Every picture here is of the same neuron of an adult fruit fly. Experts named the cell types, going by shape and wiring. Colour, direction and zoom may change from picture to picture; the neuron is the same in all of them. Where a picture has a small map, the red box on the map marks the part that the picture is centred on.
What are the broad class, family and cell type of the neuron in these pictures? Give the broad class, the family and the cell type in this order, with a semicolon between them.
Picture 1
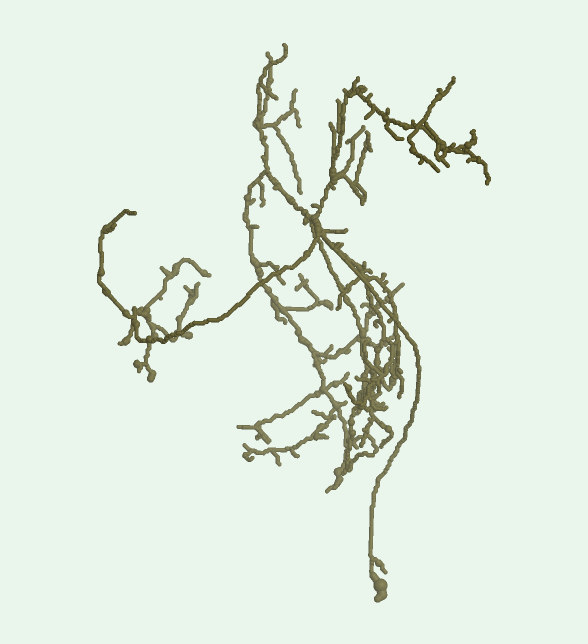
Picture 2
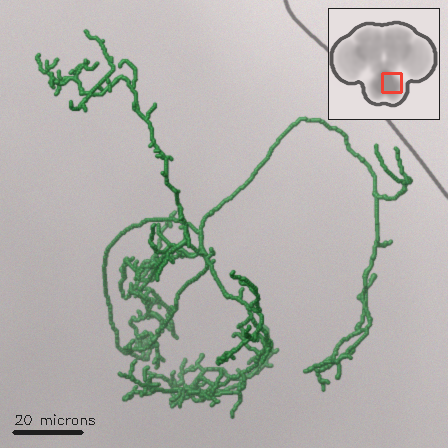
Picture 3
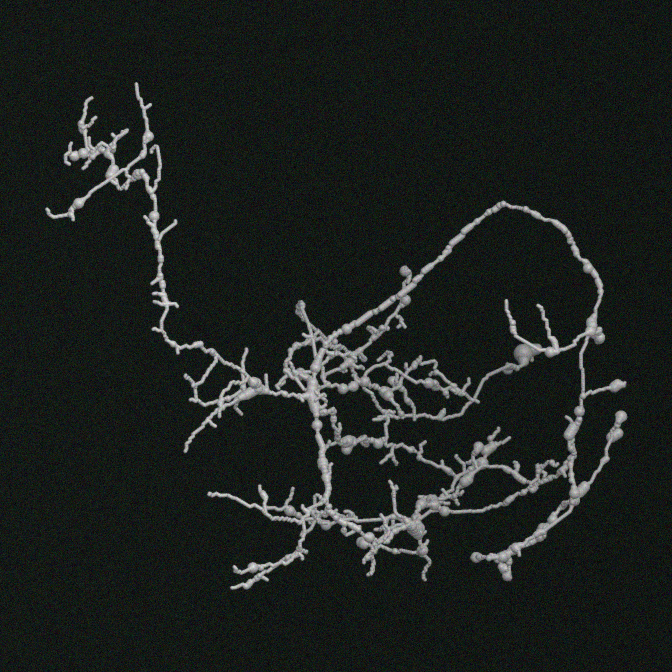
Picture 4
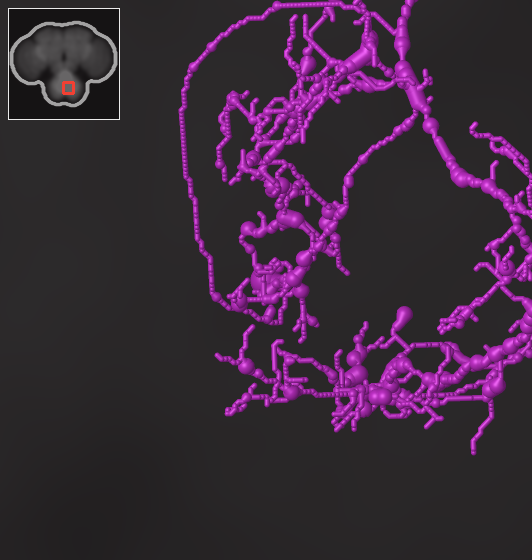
nerve-cord intrinsic neuron; hemilineage 04B; IN04B076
